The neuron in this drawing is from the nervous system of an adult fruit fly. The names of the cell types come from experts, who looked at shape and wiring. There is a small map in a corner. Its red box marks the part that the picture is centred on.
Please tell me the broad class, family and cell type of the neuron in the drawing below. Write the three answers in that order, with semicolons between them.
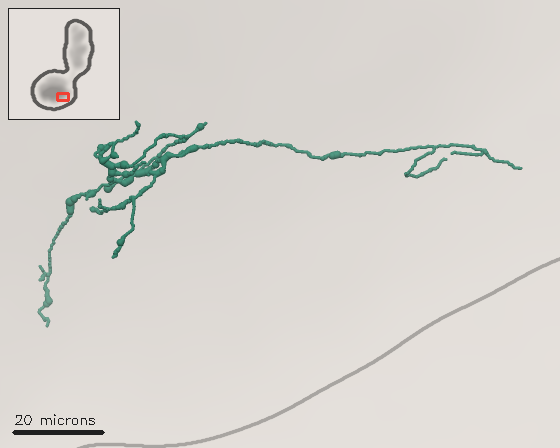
sensory neuron entering the brain; class gustatory; LB4a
